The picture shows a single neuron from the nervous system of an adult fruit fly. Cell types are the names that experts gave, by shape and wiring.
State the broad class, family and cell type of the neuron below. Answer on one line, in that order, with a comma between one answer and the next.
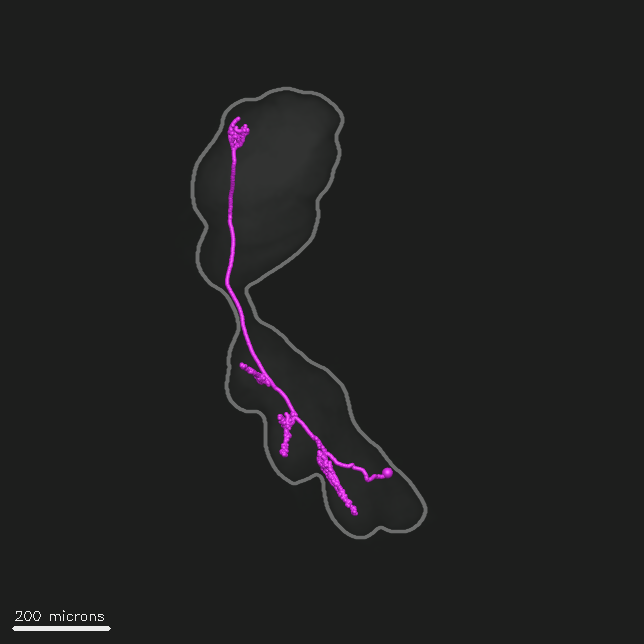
ascending neuron, hemilineage 08B, AN08B018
